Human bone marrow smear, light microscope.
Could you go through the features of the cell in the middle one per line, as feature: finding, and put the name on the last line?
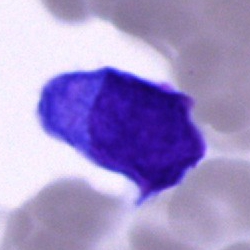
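Outline: irregular and angular, not smooth and round
Projection: a pointed tag jutting from the lower edge
Nucleus: dark material filling most of the cell, little room left
Nucleoli: none seen
Name: blast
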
